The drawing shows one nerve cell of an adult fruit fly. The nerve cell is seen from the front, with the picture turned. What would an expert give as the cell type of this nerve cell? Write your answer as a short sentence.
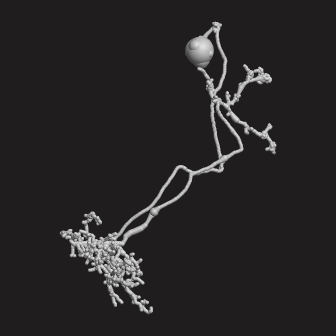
The cell type is T4b.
